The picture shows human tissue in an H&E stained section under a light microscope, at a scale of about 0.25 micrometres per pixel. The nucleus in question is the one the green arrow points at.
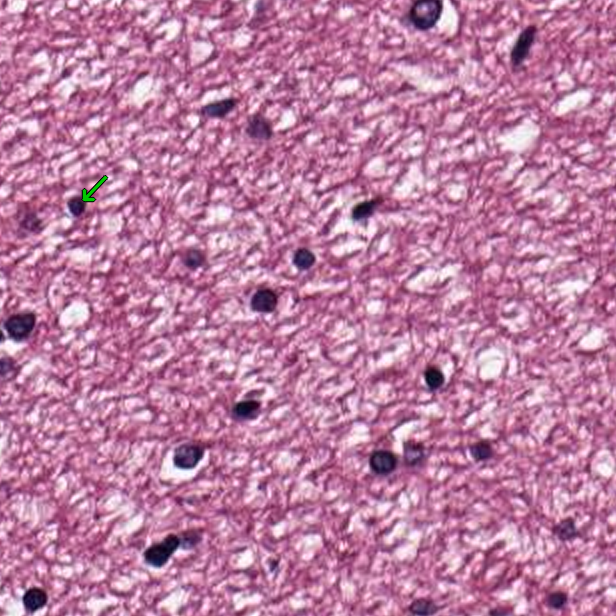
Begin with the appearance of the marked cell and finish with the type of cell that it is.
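The nucleus is round and evenly dark throughout, with no inner detail visible. The nuclear edge is sharp and smooth. No stained cytoplasm can be made out around the nucleus; a narrow pale gap borders part of its edge. The cell lies on its own within a meshwork of fine pink fibres, not next to any vessel. The marked nucleus belongs to an oligodendrocyte.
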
